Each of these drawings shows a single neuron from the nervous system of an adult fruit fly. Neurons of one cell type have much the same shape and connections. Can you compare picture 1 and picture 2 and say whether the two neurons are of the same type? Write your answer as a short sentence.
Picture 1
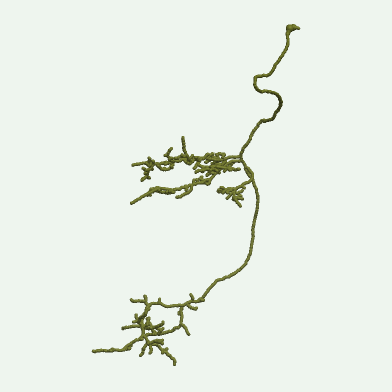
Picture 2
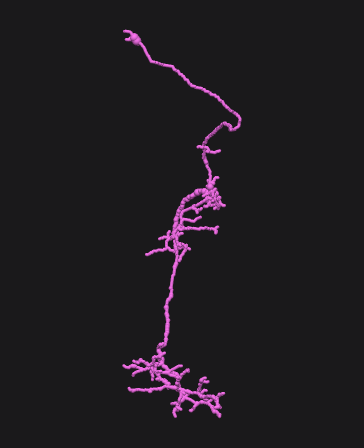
They are of the same cell type.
